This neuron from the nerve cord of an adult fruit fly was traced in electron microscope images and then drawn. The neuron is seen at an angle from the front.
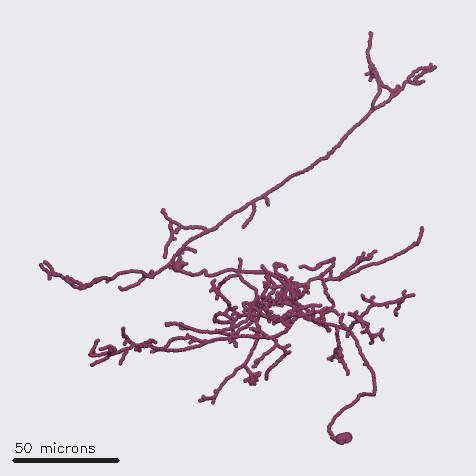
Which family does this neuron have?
hemilineage 08B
